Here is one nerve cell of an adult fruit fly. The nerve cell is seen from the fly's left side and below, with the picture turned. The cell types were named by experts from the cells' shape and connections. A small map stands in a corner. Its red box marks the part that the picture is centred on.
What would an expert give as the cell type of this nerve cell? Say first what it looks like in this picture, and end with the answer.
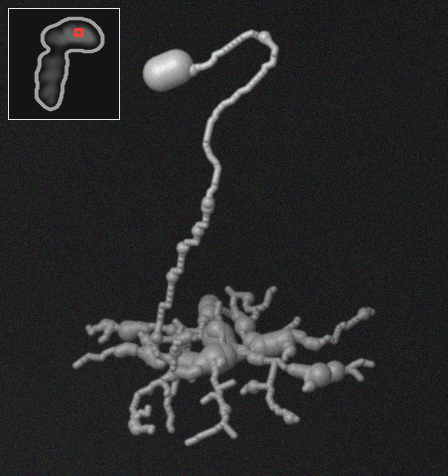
The cell body can be seen at the top of the picture. As drawn here it is taller than it is wide. Its broad class is optic-lobe intrinsic neuron. The cell type is Dm8b.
